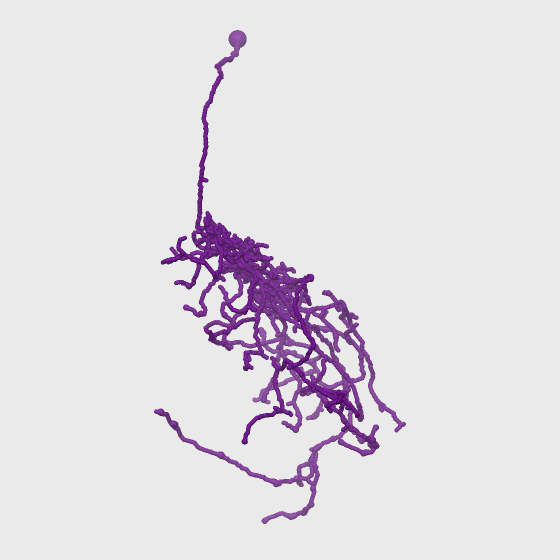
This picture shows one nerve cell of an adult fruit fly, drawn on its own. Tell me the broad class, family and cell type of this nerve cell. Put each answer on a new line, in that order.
central-brain intrinsic neuron
hemilineage VLPp&l1_anterior
PVLP099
